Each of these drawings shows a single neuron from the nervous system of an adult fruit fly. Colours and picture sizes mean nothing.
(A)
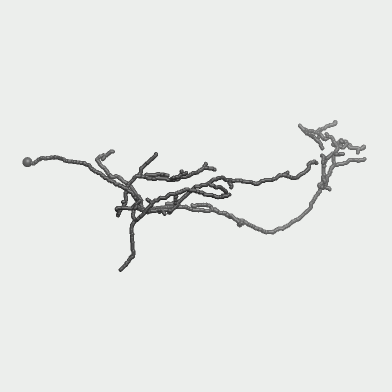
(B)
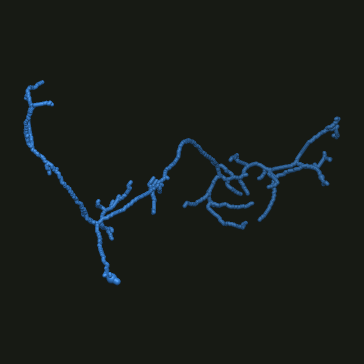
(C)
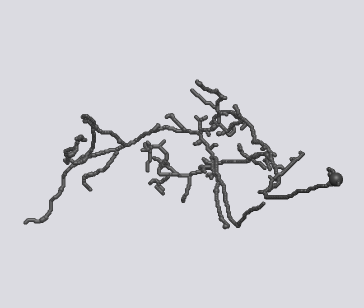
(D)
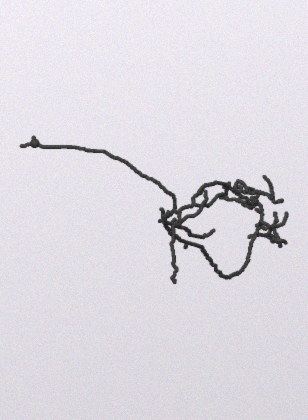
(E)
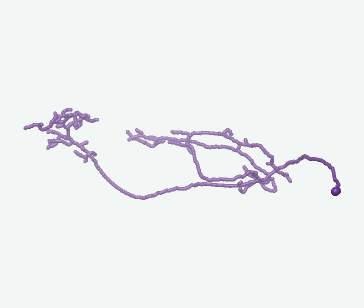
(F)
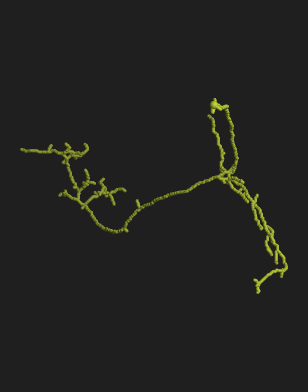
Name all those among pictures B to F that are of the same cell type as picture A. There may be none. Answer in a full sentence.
Picture D, picture E and picture F are of the same cell type.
